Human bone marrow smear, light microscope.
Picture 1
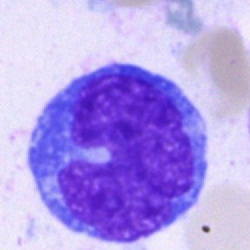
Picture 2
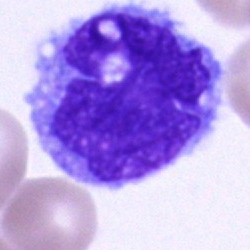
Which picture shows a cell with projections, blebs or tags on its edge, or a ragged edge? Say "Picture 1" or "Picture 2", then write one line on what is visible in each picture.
Picture 2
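In picture 1: The cell outline is round and smooth.
In picture 2: The cell is roughly round with a finely bumpy, irregular edge.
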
